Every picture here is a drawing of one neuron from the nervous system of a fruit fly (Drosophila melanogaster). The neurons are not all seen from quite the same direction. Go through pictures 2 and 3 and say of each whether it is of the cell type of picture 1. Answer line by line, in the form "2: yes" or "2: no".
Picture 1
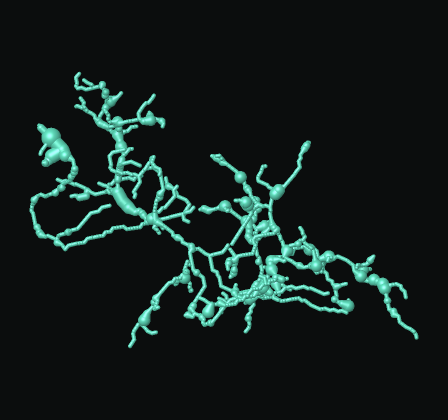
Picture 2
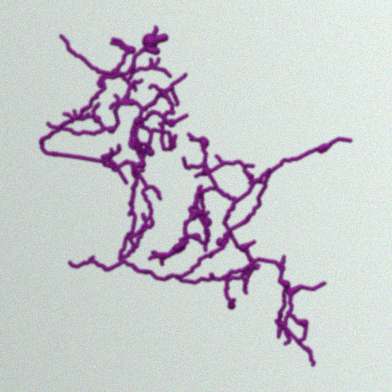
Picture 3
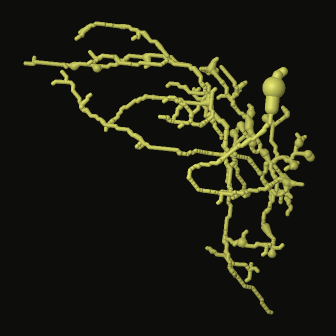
2: yes
3: no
